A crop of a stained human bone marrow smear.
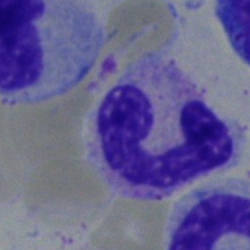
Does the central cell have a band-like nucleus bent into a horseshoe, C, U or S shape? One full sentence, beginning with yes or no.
Yes, a curved band without separate lobes is the shape of the nucleus.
